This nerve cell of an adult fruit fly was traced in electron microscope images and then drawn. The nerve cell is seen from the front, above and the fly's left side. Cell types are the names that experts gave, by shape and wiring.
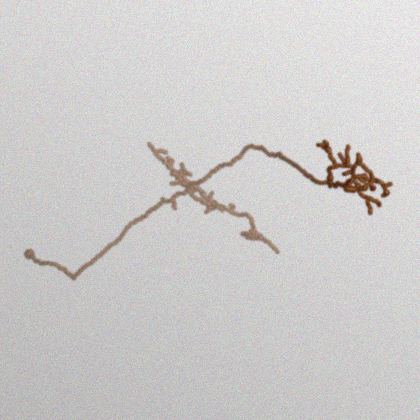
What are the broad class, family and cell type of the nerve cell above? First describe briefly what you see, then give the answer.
Its cell body lies on the left of the picture. In this view it is more than twice as wide as it is tall. Its broad class is optic-lobe intrinsic neuron. The family is Tm. It is of cell type Tm34.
